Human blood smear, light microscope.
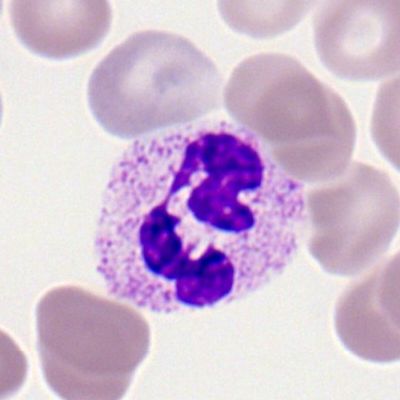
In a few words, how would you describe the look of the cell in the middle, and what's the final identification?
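Cytoplasm filled with fine lilac granules, no vacuoles seen. Chromatin dark purple and coarsely clumped; nucleoli not visible. The cell is a segmented neutrophil.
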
